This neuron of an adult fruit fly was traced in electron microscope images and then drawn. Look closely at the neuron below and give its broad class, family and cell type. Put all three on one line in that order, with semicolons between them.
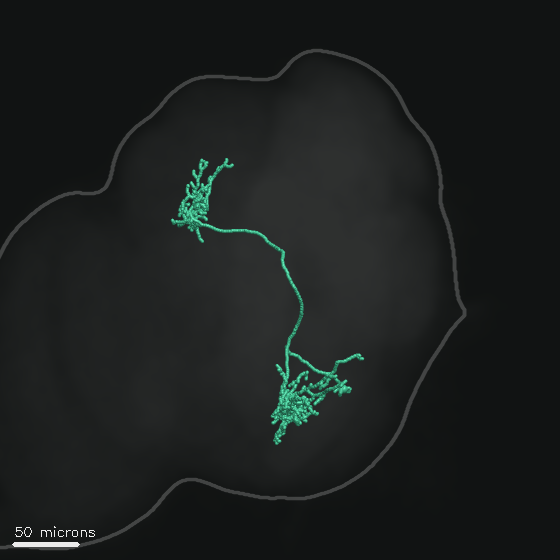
central-brain intrinsic neuron; hemilineage ALv1; Z_vPNml1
